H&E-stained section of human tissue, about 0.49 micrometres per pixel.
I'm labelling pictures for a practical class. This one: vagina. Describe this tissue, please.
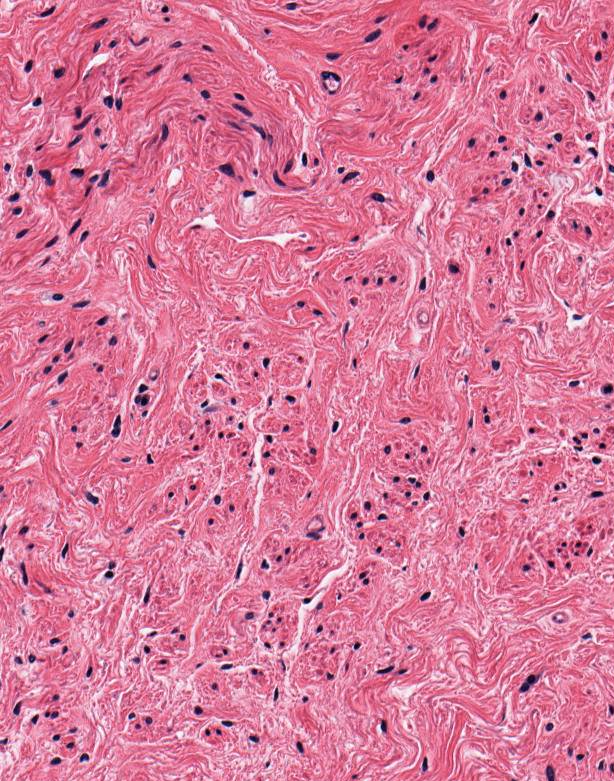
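Everywhere I look there are pink collagen fibres, running in wavy, interlacing strands with no overall direction. Up top, they form broader wavy bands, with elongated nuclei lying along them. In the lower half, the nuclei gather in small clusters among finer, looser fibres. Cell borders and cytoplasm don't stand apart from the pink fibres around them.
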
